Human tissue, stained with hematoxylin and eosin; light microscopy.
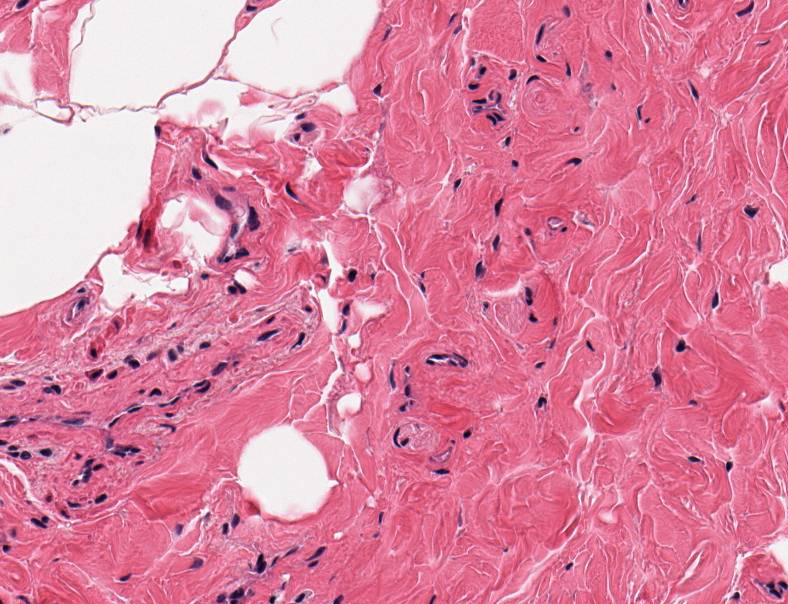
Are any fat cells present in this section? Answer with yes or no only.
Yes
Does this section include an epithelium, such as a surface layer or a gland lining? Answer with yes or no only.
No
